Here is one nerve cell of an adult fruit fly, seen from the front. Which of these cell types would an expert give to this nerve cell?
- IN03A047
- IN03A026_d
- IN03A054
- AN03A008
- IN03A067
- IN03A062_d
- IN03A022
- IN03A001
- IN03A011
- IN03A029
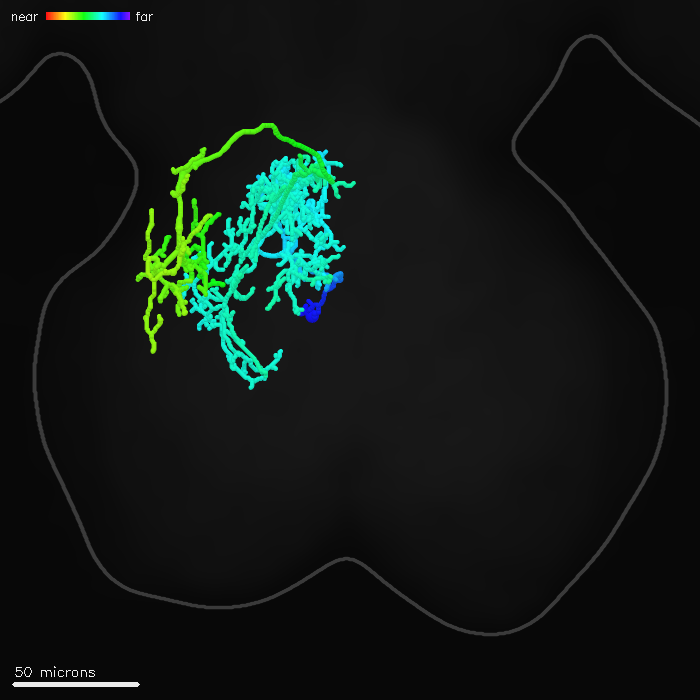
IN03A011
